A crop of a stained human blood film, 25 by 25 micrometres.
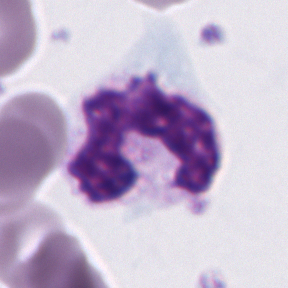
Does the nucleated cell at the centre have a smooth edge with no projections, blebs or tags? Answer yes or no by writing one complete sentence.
No, the outline of this cell is ragged or frayed, or it has projections, blebs or tags.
